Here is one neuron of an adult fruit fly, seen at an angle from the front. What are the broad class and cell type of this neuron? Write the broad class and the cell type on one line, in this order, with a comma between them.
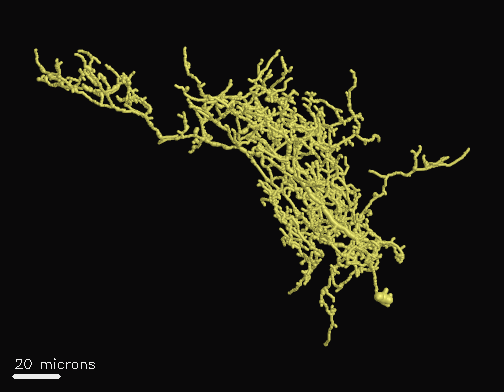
central-brain intrinsic neuron, LAL045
